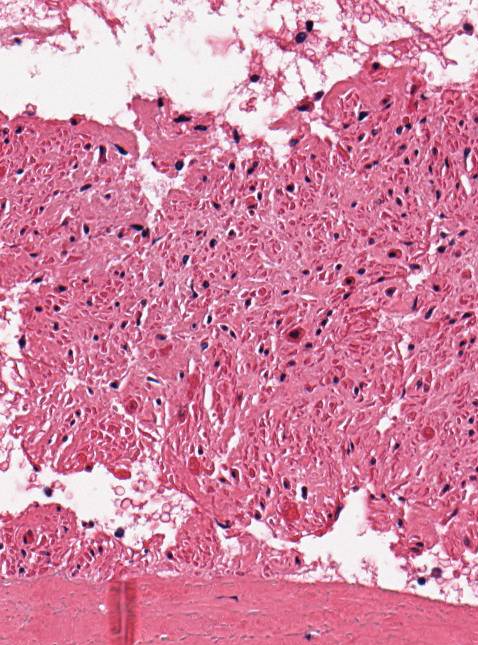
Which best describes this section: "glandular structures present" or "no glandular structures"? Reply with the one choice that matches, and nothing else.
No glandular structures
